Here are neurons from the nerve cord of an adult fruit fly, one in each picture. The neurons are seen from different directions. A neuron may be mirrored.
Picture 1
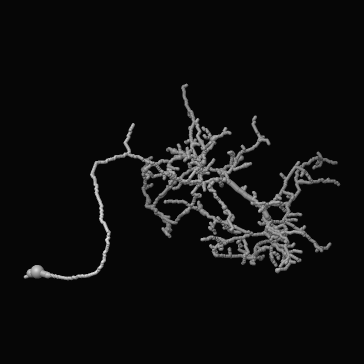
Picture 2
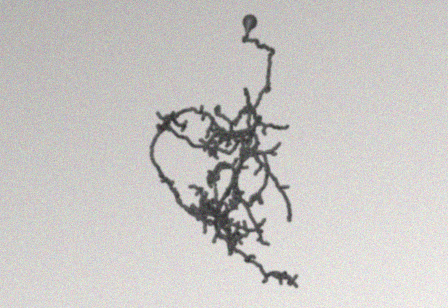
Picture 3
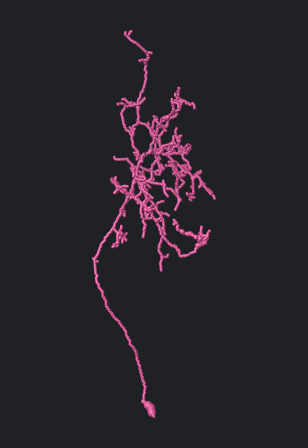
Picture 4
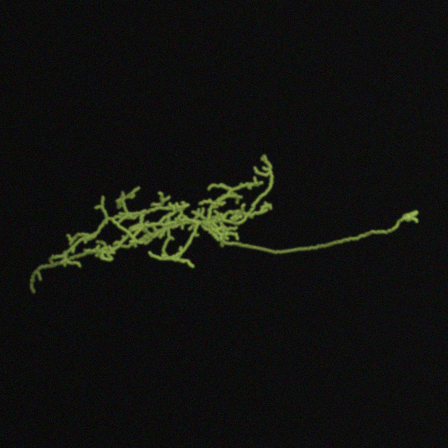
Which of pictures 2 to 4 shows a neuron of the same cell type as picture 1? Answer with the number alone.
3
